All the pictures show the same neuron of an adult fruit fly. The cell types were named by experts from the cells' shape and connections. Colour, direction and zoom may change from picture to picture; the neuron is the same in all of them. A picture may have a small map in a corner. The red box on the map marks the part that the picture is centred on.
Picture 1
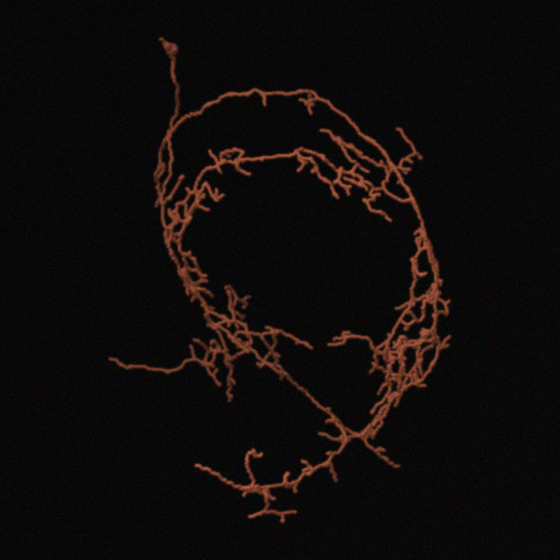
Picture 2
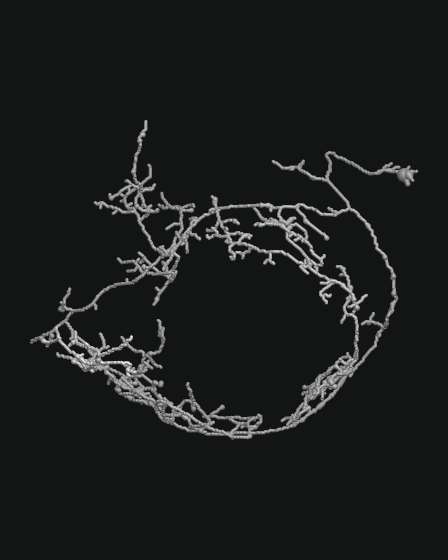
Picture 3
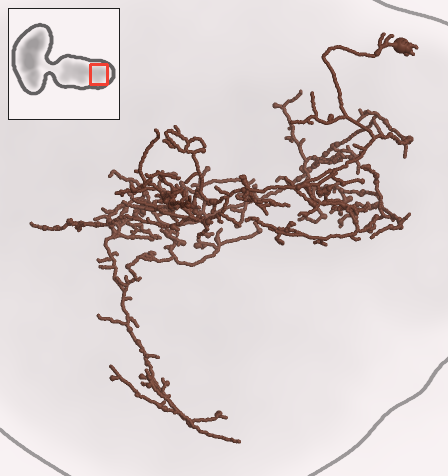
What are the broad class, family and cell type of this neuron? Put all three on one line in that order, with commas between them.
nerve-cord intrinsic neuron, hemilineage 19A, IN19A045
